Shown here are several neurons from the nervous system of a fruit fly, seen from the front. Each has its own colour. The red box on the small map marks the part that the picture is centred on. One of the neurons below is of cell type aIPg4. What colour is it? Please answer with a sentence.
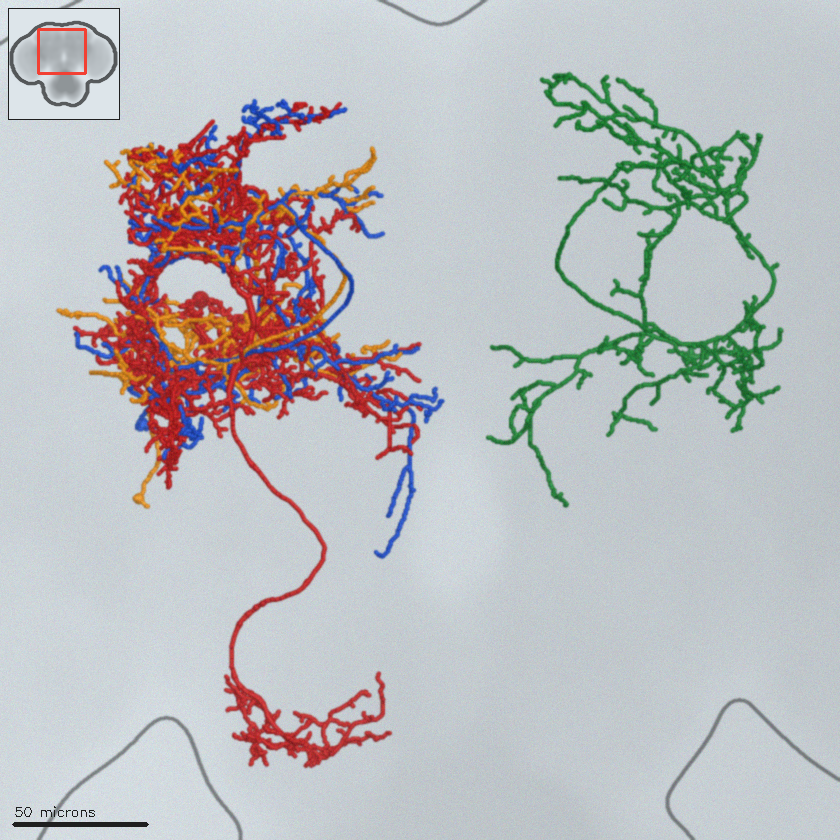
The colour is orange.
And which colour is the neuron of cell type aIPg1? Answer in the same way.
The colour is green.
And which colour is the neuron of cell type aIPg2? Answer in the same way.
The colour is blue.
